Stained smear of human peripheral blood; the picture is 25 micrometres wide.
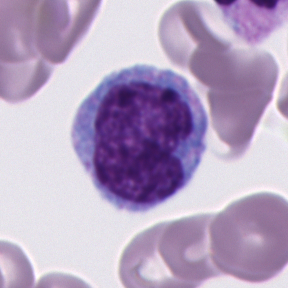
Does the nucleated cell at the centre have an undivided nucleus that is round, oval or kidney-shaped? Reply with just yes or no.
Yes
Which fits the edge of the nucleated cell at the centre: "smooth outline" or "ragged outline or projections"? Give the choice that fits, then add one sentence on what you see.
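Smooth outline. The cell's outline is round and smooth.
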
